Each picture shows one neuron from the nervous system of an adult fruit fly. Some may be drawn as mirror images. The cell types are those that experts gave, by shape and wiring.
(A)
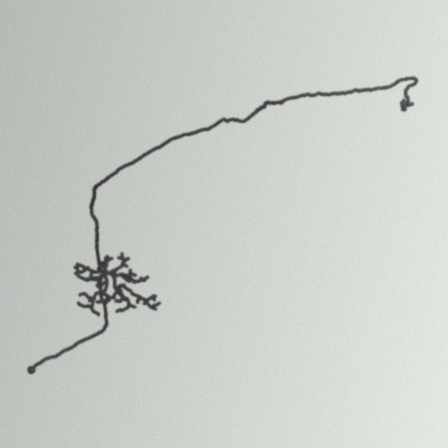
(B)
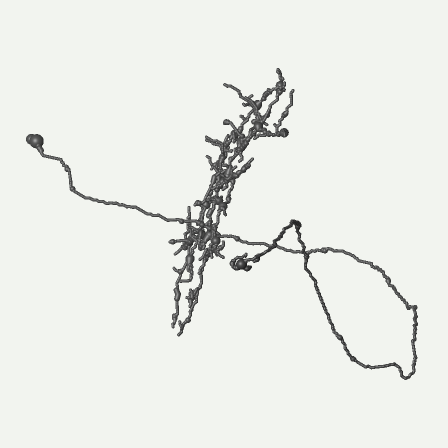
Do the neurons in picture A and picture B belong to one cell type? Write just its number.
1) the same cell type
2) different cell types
2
